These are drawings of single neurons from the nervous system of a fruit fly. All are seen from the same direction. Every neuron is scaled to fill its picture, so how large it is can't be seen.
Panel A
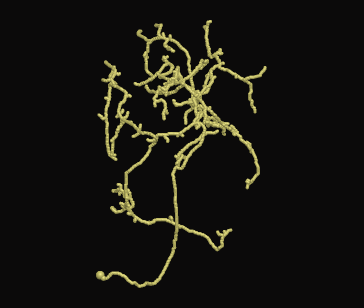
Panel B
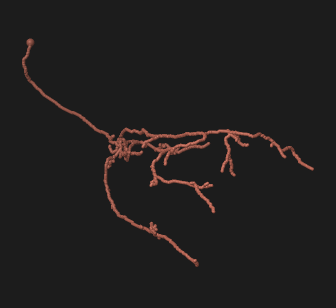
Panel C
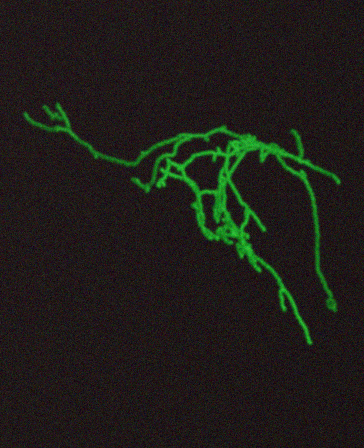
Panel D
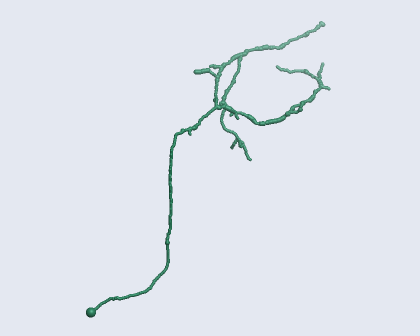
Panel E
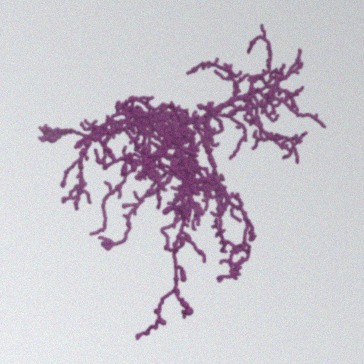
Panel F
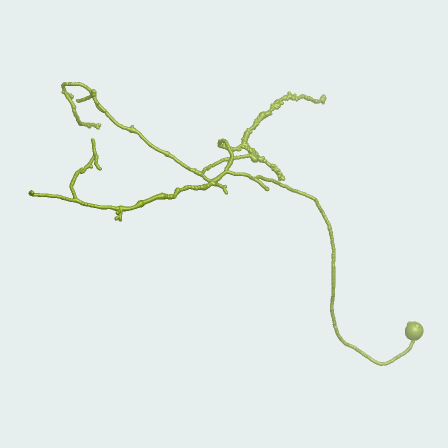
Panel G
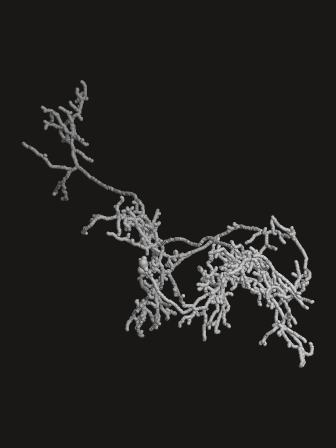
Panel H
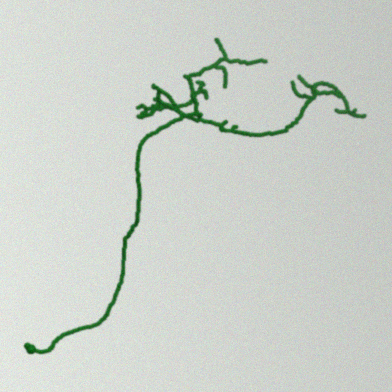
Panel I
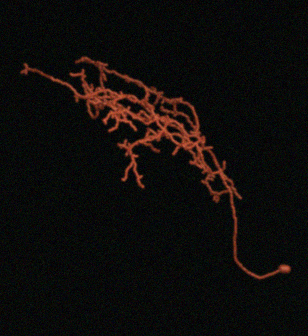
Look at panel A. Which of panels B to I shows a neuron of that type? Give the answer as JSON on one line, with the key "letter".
{"letter": "I"}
